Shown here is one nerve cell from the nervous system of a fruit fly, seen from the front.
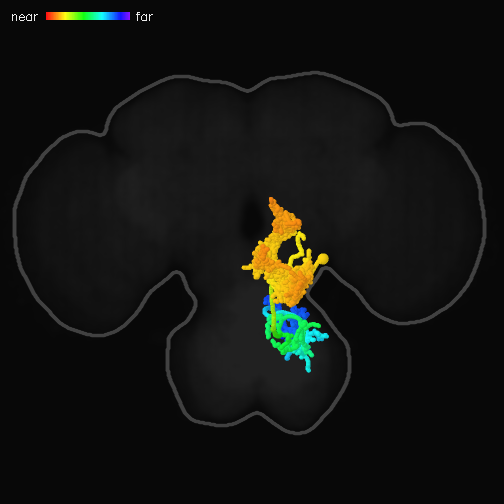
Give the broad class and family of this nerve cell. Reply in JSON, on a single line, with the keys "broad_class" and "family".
{"broad_class": "descending neuron", "family": "hemilineage LB12"}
